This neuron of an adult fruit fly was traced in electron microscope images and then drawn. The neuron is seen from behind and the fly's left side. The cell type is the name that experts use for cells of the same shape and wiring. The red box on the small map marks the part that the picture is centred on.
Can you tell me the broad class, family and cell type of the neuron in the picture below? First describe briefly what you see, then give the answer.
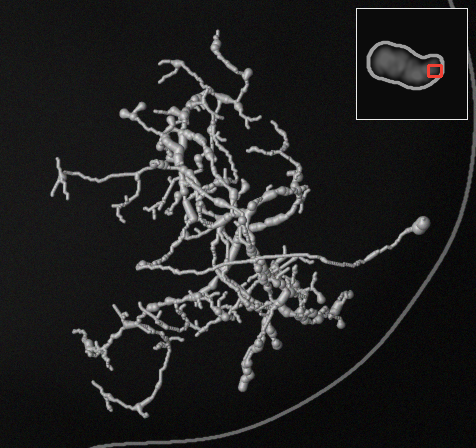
Its cell body lies on the right of the picture. Dozens of branch ends can be seen. This is a nerve-cord intrinsic neuron. Its family is hemilineage 01B. Its cell type is IN01B016.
